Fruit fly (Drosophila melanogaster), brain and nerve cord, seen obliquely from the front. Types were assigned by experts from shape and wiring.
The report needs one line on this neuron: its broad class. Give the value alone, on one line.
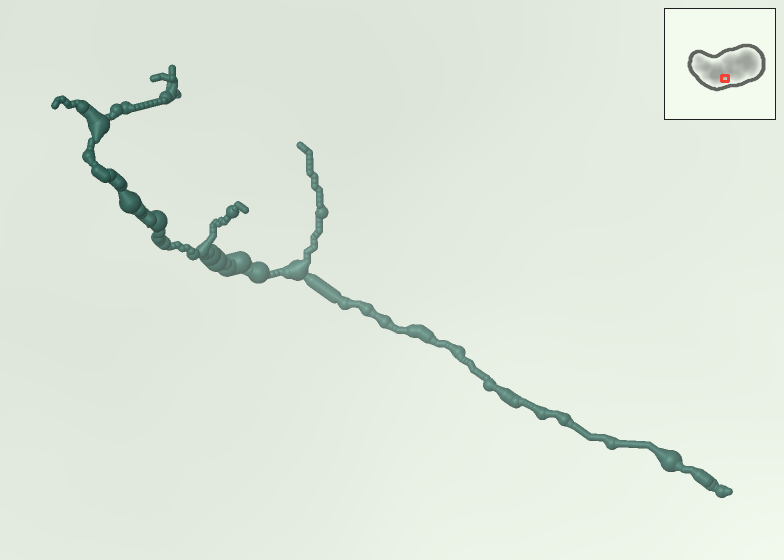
sensory neuron entering the nerve cord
